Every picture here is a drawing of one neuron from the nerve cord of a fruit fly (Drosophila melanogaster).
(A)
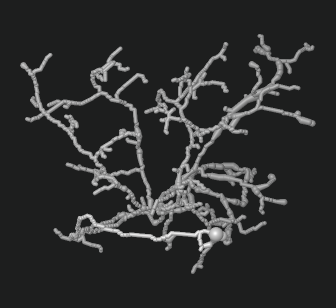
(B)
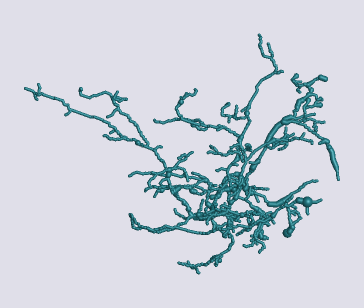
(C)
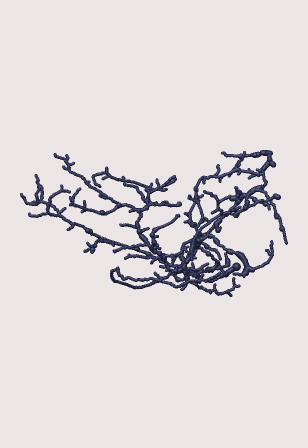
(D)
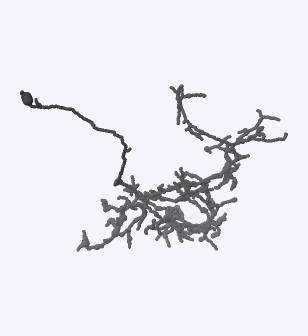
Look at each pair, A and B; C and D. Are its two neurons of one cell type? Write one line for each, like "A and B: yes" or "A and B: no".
A and B: yes
C and D: no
